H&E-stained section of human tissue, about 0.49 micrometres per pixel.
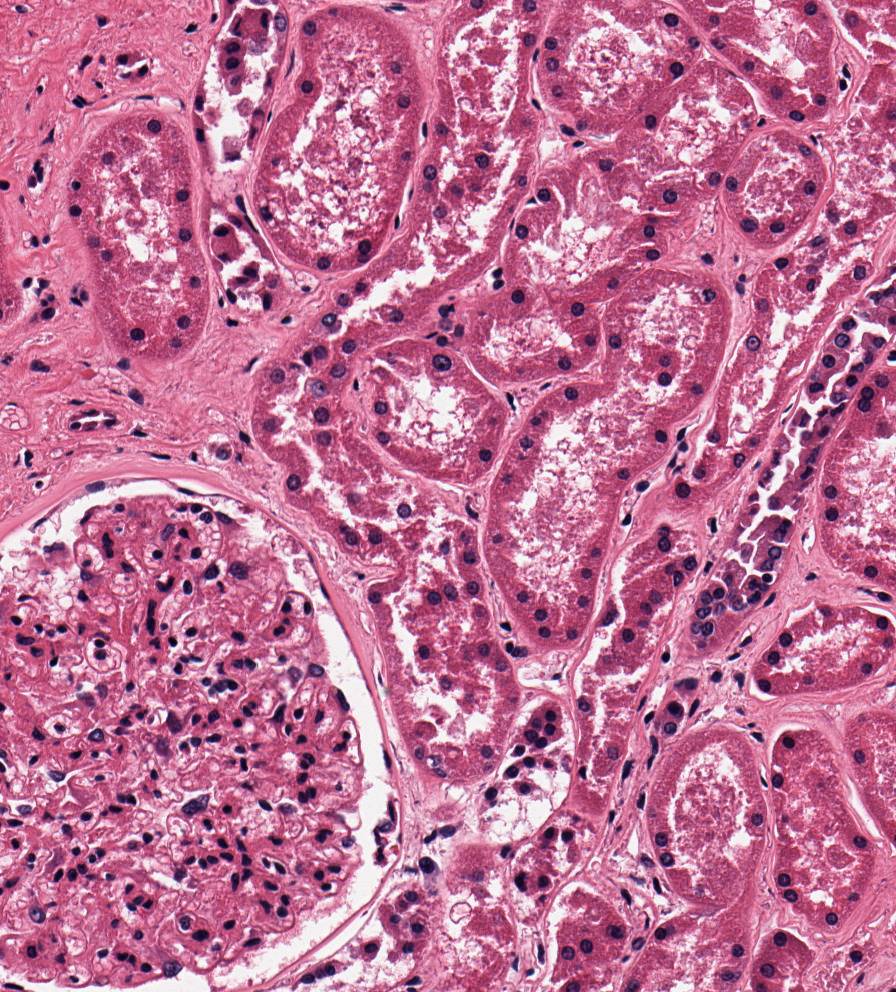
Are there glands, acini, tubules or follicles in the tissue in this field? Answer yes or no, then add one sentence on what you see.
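Yes. Tubules fill the rest of the field, cut mostly in round and oval profiles.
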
